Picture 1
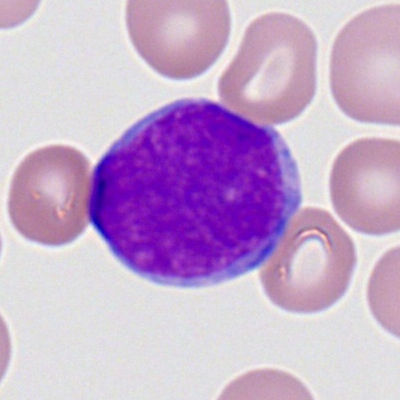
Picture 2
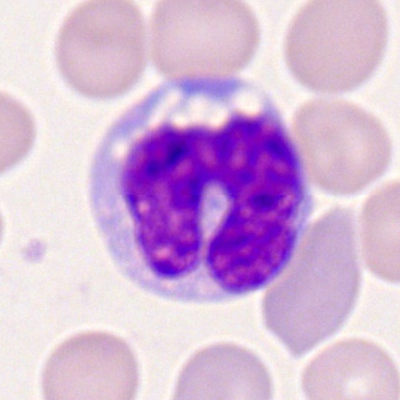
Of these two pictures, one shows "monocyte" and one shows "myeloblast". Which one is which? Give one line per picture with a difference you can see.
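In picture 1 we see a myeloblast: The cytoplasm shows no vacuoles.
In picture 2 we see a monocyte: A row of small clear vacuoles lies in the cytoplasm along the upper edge of the nucleus.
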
